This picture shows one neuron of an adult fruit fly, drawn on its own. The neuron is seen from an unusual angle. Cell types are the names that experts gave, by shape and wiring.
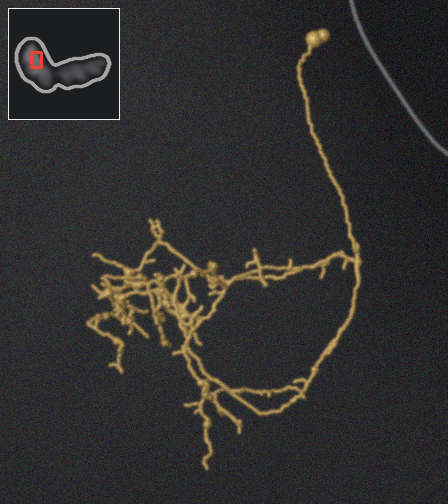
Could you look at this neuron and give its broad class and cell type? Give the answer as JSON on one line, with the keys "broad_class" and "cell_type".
{"broad_class": "central-brain intrinsic neuron", "cell_type": "CB2947"}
